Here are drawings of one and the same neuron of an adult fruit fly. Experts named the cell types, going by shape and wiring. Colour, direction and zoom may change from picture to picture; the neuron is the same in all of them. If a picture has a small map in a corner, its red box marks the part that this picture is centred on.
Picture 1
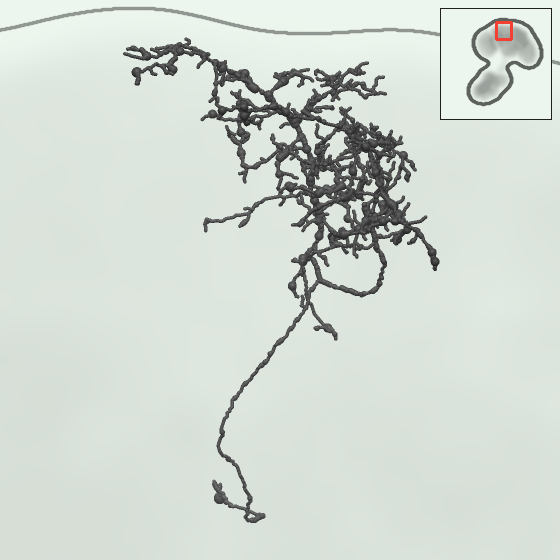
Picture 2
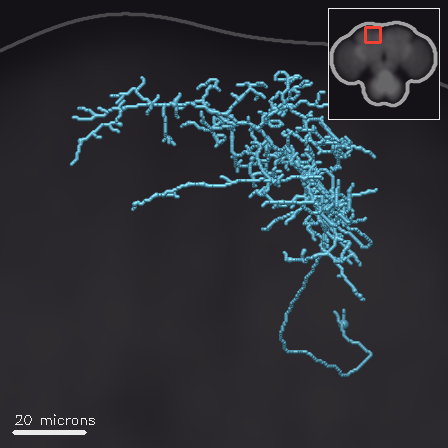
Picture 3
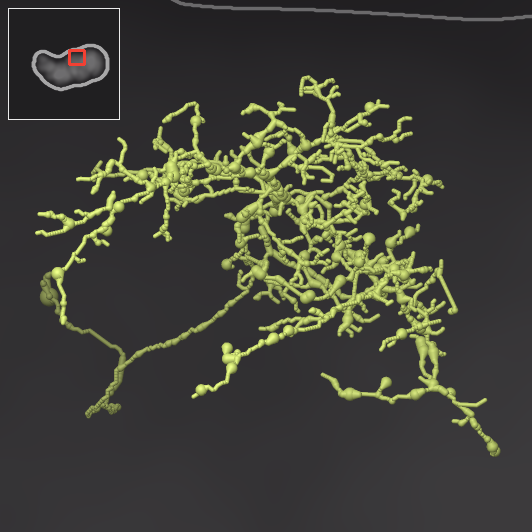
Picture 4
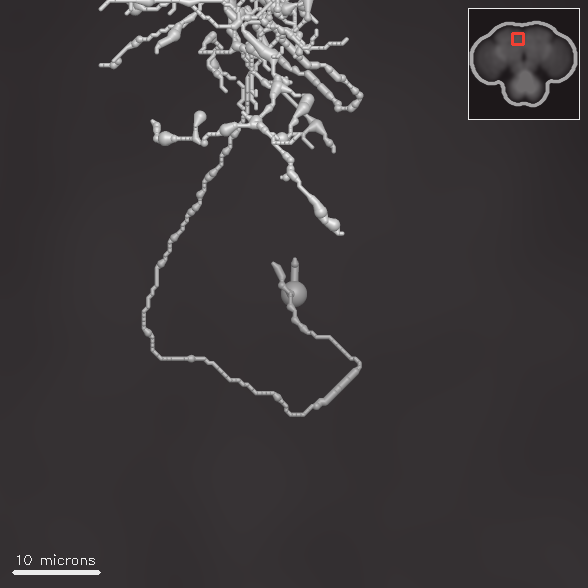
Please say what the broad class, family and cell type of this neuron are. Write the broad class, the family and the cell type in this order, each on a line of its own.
central-brain intrinsic neuron
hemilineage DM4_dorsal
SMP405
